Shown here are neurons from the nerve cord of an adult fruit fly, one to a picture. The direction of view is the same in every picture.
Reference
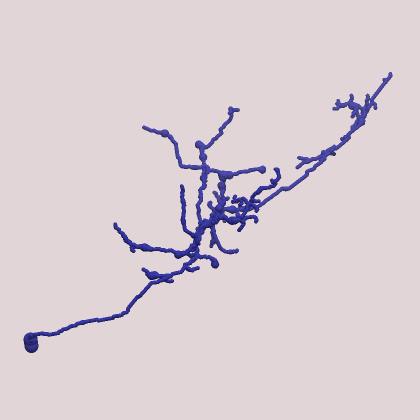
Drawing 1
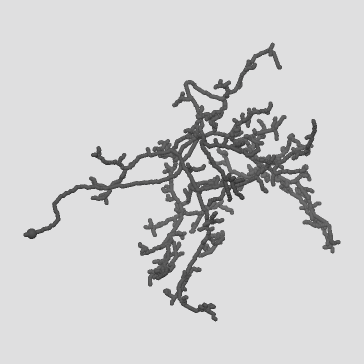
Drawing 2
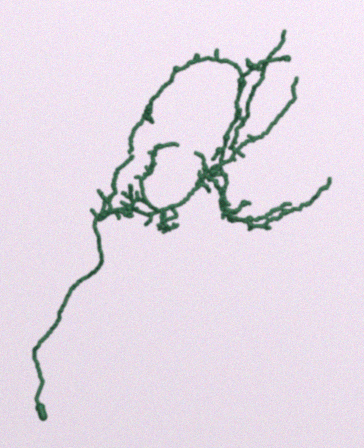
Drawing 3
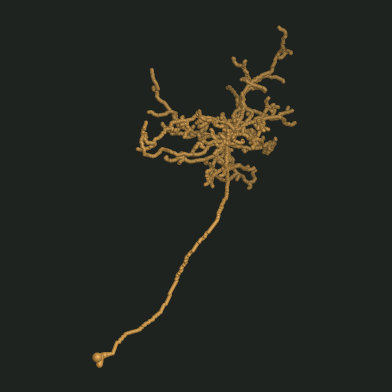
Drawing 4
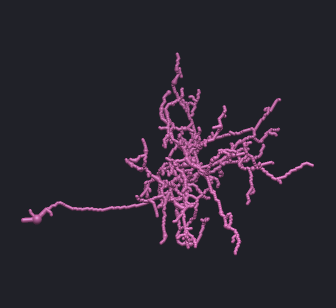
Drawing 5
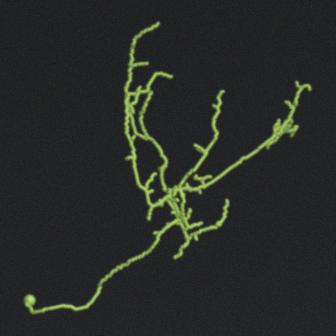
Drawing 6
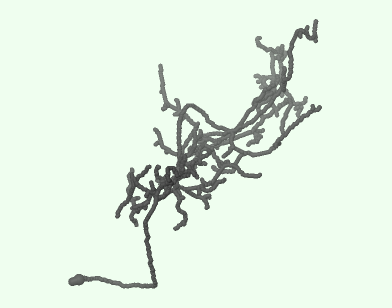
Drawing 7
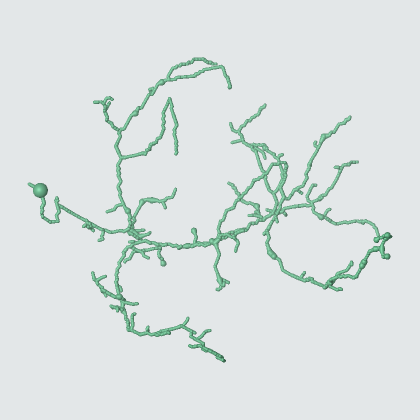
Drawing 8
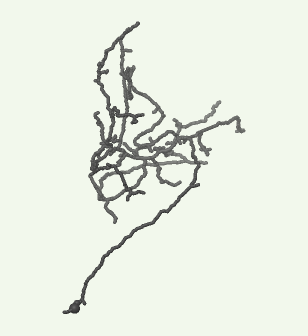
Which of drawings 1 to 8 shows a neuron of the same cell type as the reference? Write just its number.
5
